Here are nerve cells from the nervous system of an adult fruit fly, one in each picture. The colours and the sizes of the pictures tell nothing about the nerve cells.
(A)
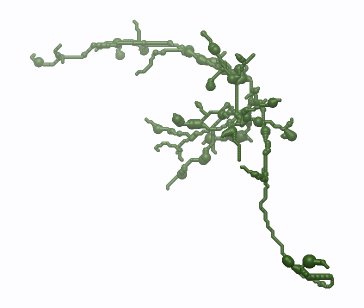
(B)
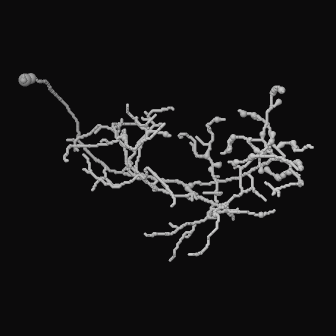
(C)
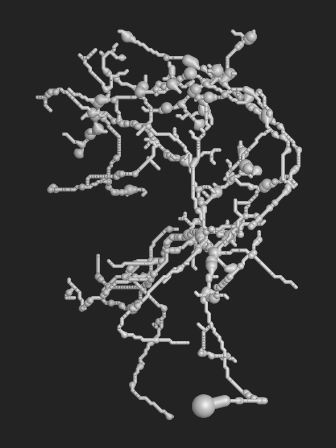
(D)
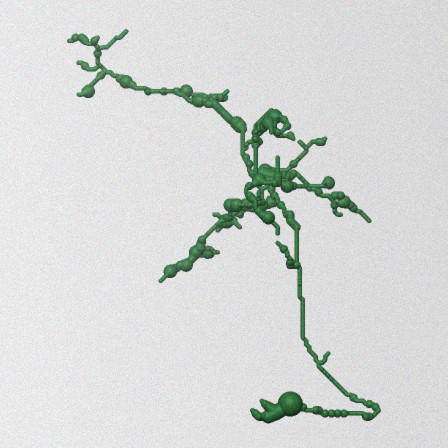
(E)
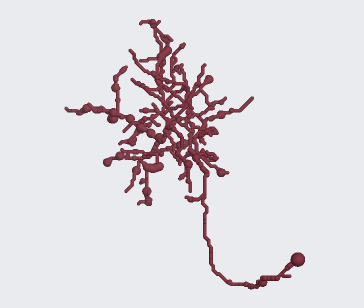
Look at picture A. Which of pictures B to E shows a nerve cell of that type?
Picture D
